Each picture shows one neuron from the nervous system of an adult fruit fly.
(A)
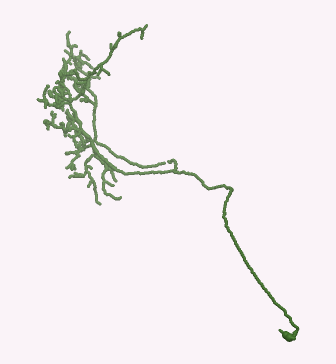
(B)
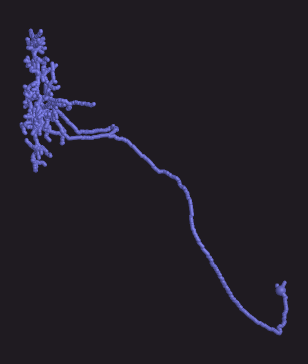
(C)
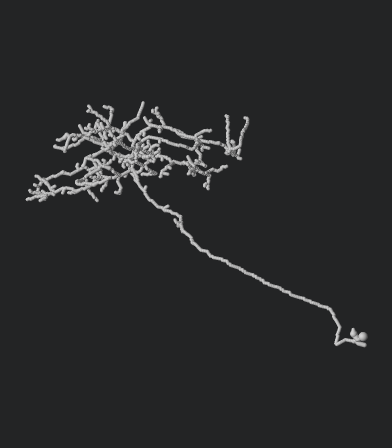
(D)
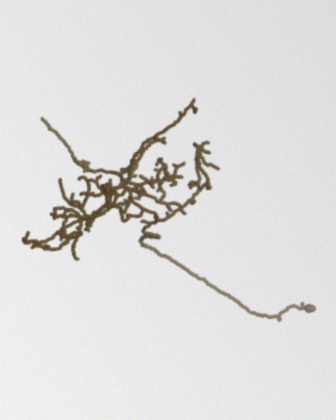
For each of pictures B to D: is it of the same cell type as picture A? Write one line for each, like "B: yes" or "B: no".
B: yes
C: no
D: no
